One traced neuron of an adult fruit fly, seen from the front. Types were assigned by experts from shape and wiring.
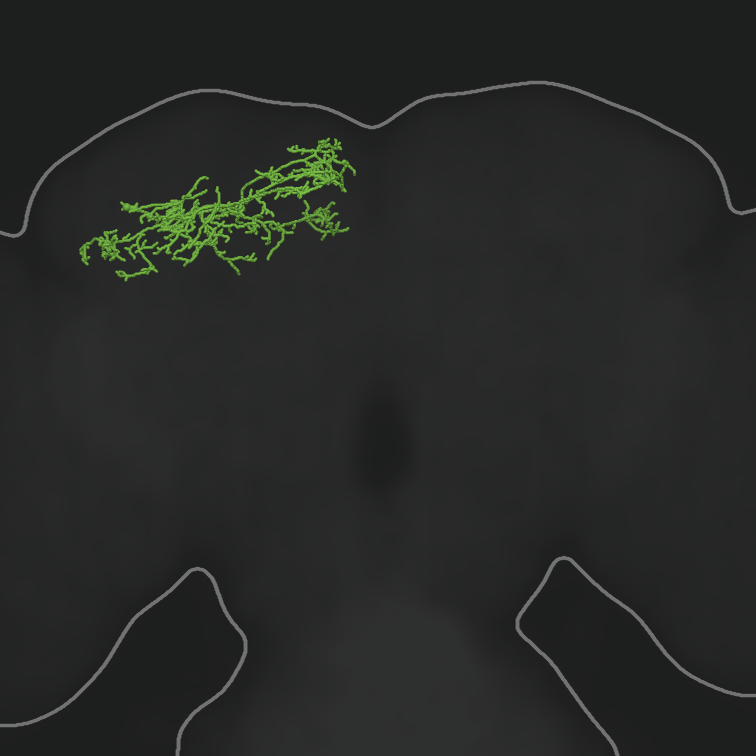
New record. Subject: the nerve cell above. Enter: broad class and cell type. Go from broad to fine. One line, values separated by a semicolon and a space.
central-brain intrinsic neuron; AOTU103m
